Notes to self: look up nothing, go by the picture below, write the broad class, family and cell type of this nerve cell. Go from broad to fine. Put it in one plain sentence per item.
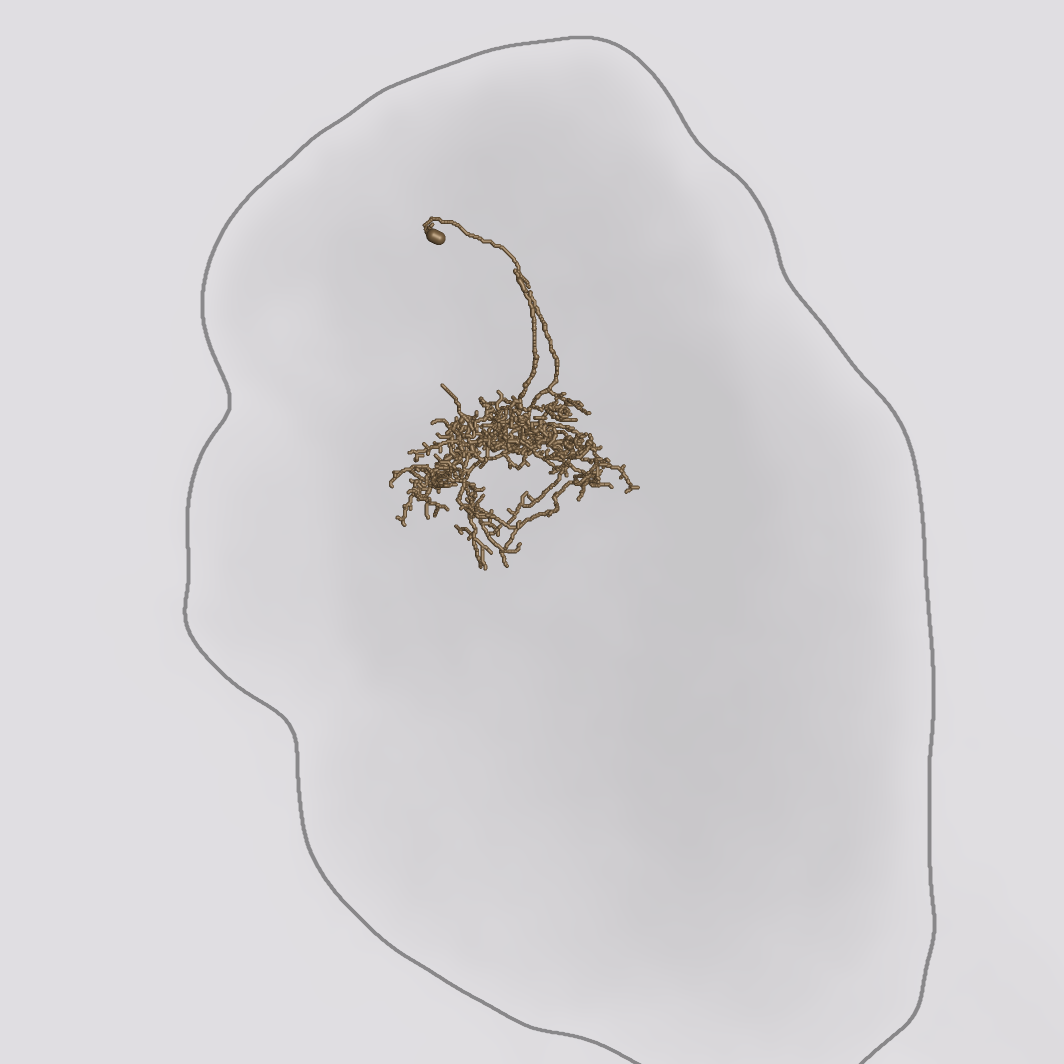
A central-brain intrinsic neuron of hemilineage VLPd&p1_dorsal, type PVLP004.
